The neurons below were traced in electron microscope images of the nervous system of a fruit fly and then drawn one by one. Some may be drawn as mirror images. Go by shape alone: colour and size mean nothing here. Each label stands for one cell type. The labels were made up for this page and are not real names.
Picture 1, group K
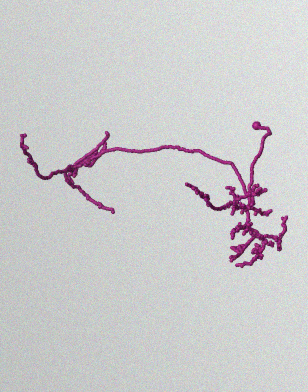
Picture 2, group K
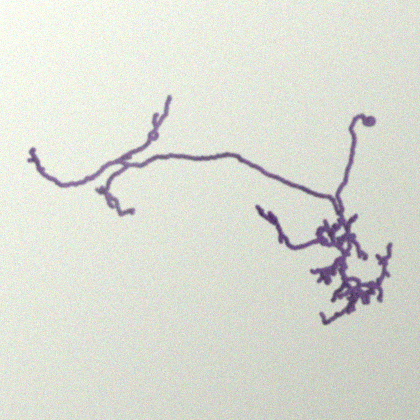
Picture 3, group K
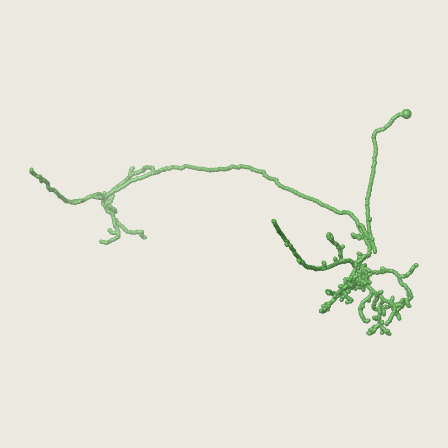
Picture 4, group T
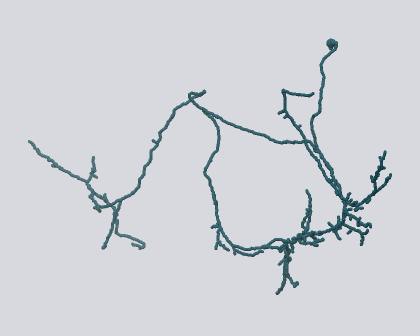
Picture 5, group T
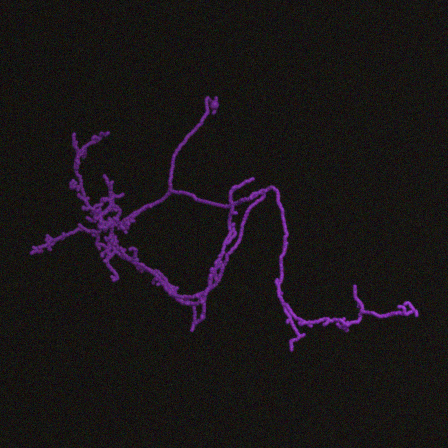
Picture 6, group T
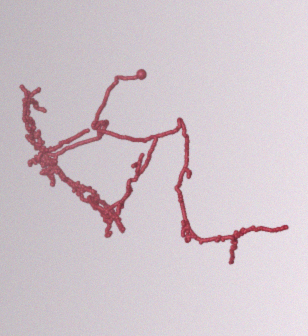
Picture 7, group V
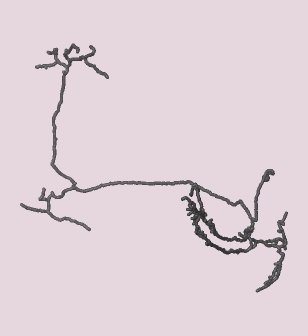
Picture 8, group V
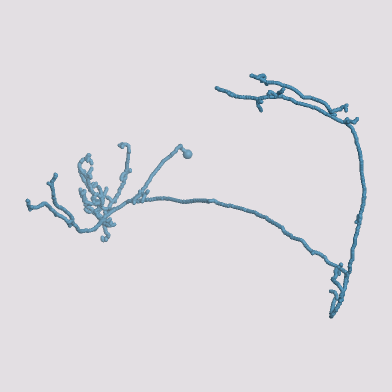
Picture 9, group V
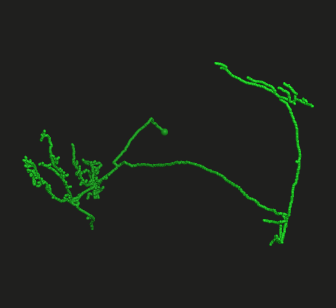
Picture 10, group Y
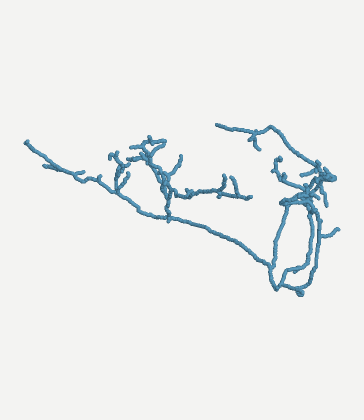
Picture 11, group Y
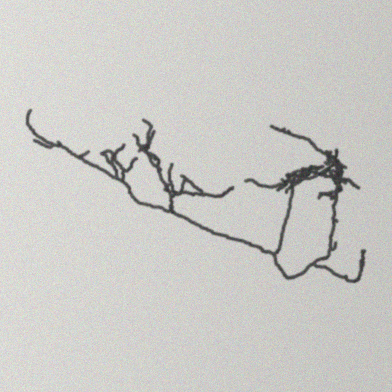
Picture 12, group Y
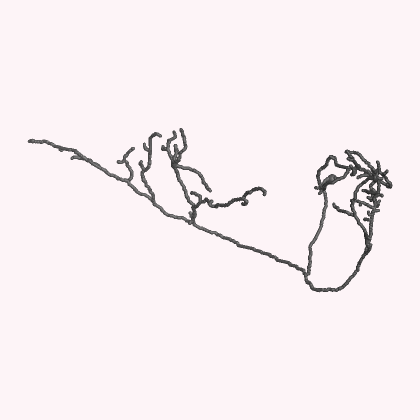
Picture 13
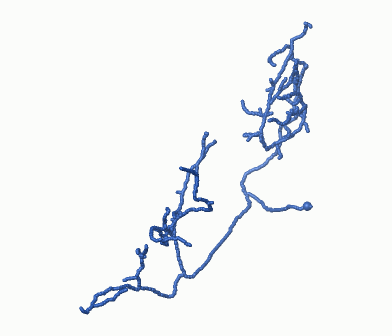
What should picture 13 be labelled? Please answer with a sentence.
It belongs to group Y.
